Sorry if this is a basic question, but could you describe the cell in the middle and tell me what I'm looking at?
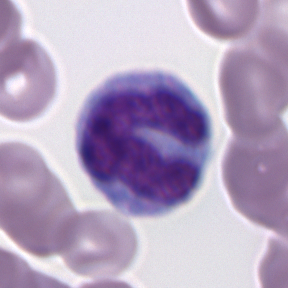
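A thick curved band of nucleus bends around a pale slit in the middle of the cell. The cell outline is round and smooth. No large dark granules cover the nucleus or the cytoplasm, and no vacuoles appear in the cytoplasm. The cell is a monocyte.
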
